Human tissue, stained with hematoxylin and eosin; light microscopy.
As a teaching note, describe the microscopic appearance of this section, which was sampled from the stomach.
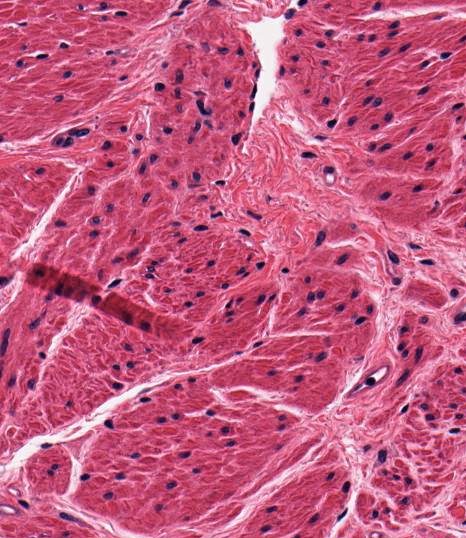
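Pink muscle fibres make up the whole field, grouped into bundles with thin pale strands of connective tissue between them. Neighbouring bundles head off in different directions. Small dark nuclei, oval to elongated, are scattered evenly through the bundles. You won't find any epithelium or fat cells.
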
